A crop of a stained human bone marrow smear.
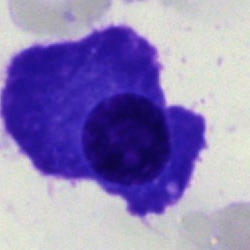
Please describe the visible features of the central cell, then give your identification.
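Look at where the nucleus sits: off-centre, toward the lower right of the cell. Its chromatin is dark and dense. Around it there's abundant cytoplasm, covering a far larger area than the nucleus, and it's stained a deep blue. So what you have there is a plasma cell.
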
